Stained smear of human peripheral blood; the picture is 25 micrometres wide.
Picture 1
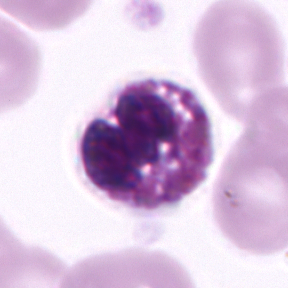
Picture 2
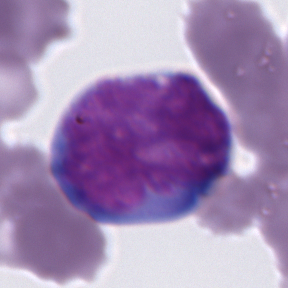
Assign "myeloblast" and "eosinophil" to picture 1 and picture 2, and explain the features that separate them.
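Let me see: the eosinophil is in picture 1, the myeloblast in picture 2. What strikes me first is the cytoplasm: the eosinophil's is packed with pinkish-purple granules, whereas I can see no granules at all in the myeloblast.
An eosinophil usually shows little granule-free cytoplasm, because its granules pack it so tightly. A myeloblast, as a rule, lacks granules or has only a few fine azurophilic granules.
Even so, on the right side of the eosinophil, small pale gaps are scattered among the granules. Its chromatin is dense and dark purple, and I find no nucleoli in the nucleus.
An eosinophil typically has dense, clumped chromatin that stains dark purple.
Turning to the myeloblast, its outline is rounded and smooth, with no surface projections, and its cytoplasm holds no vacuoles. Its nucleus fills about 80% of the cell's area. Size separates them as well: the myeloblast is about 16 by 13 micrometres, the eosinophil about 12 micrometres across. And the surroundings differ: red cells lie close beside the myeloblast on the left and right, while the eosinophil touches none of the red cells around it.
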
